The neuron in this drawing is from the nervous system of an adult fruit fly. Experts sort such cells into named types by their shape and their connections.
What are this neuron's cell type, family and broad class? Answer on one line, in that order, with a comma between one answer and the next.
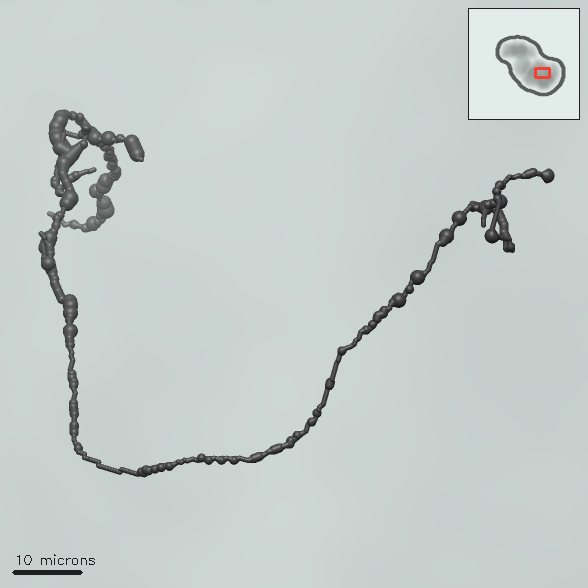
ORN_VM6v, class olfactory, sensory neuron entering the brain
